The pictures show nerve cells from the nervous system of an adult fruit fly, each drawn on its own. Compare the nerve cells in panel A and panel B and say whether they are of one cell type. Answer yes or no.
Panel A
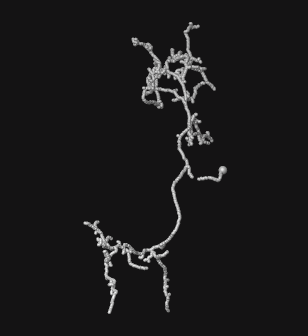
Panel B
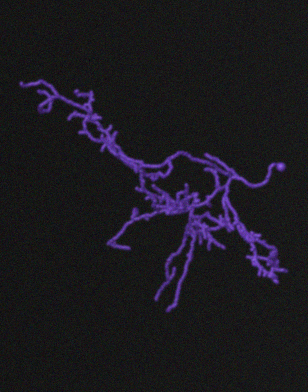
yes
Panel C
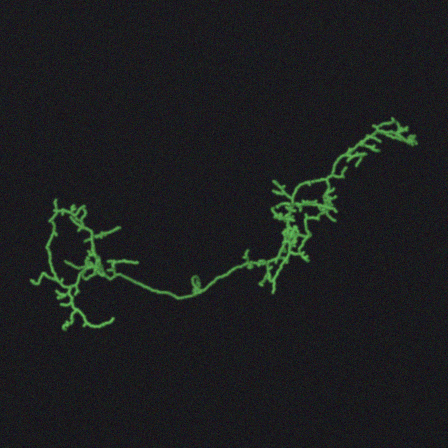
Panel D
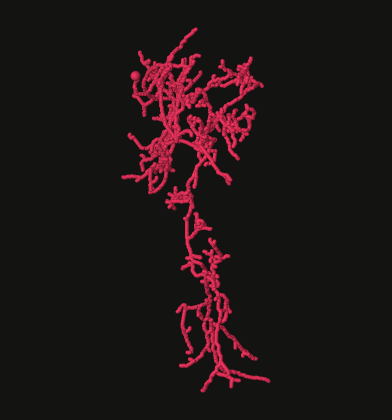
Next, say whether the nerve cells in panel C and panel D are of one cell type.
yes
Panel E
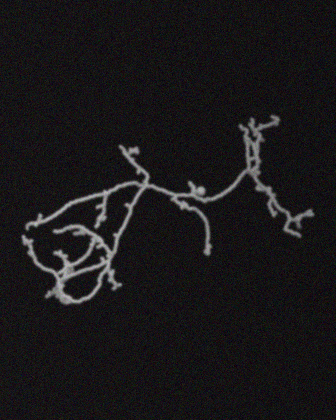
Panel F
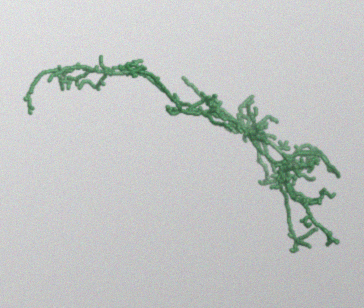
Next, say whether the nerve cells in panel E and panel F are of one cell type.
no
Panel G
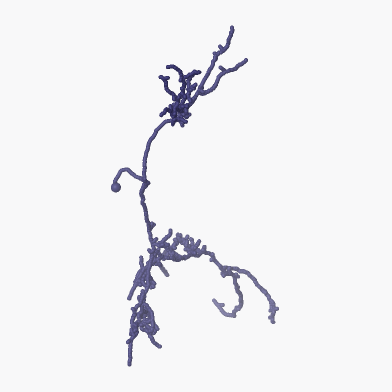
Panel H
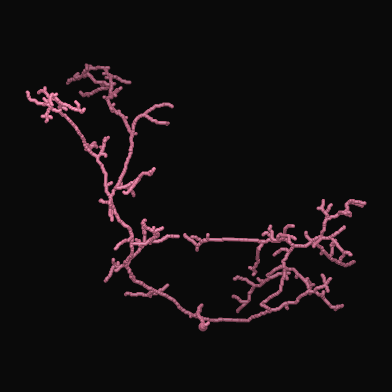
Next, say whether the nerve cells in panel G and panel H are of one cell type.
no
